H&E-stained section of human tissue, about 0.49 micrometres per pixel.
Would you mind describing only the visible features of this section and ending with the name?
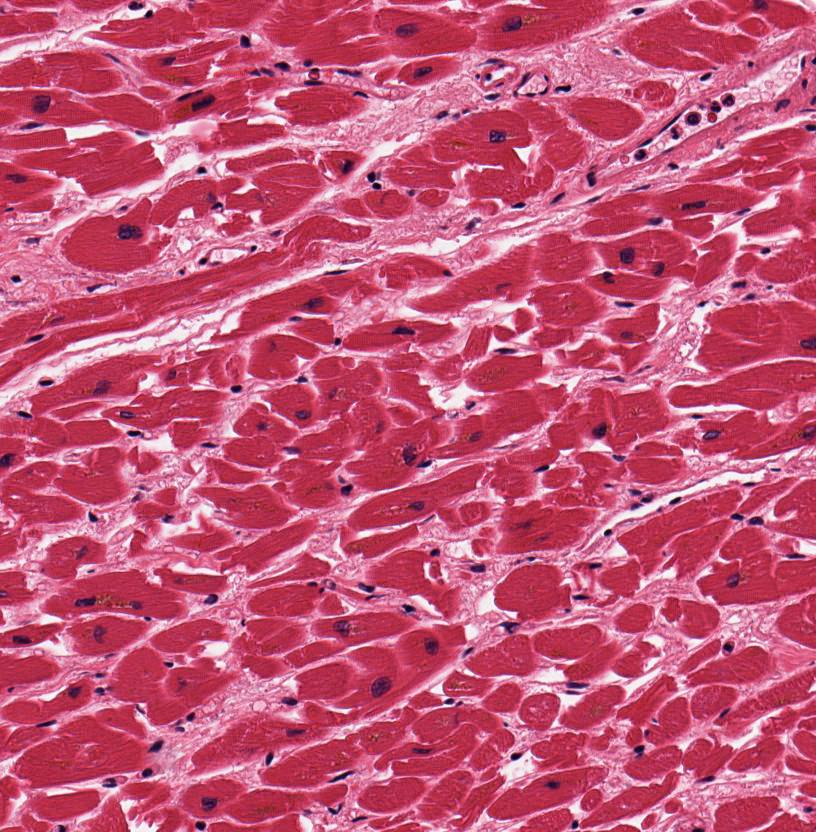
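Each muscle cell profile showing a nucleus has a single, central nucleus. Muscle cell cytoplasm is deeply eosinophilic, staining strong pink-red. Several cells hold fine golden-brown granules clustered beside the nucleus. Small dark elongated nuclei lie in the thin connective tissue between the muscle fibres. This section is left ventricle of the heart.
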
